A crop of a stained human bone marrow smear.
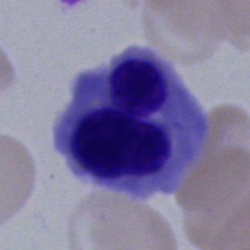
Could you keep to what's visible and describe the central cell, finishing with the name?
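First, the chromatin is dense and dark purple throughout both nuclear masses. Second, a moderate rim of pale lilac-blue cytoplasm surrounds them, with no vacuoles visible. Third, the outline is irregular, with blunt angular bulges instead of a smooth round edge. The cell is an erythroblast.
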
